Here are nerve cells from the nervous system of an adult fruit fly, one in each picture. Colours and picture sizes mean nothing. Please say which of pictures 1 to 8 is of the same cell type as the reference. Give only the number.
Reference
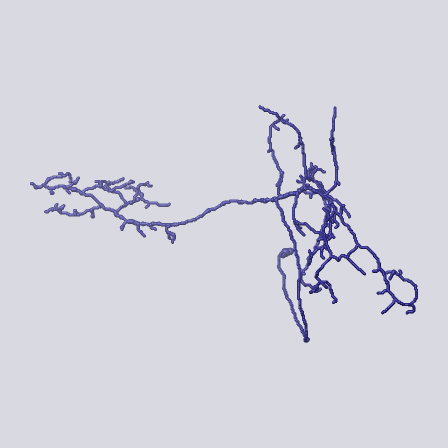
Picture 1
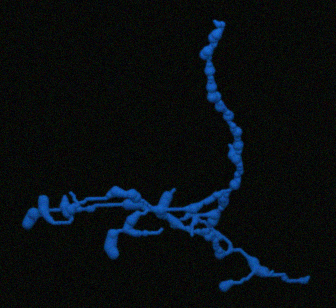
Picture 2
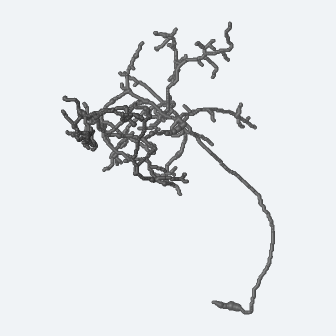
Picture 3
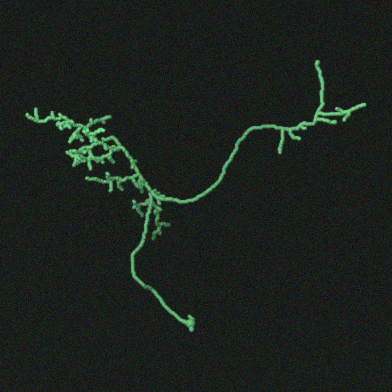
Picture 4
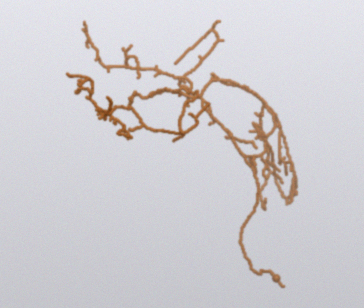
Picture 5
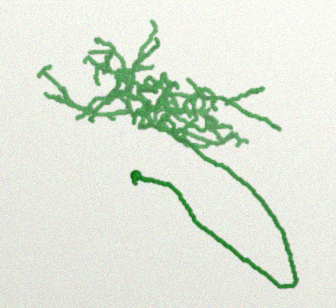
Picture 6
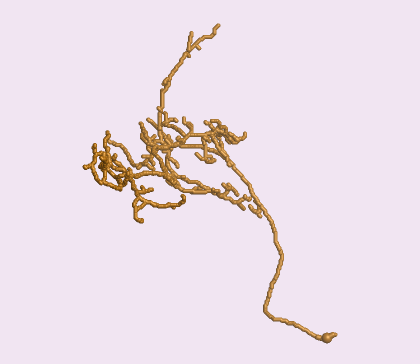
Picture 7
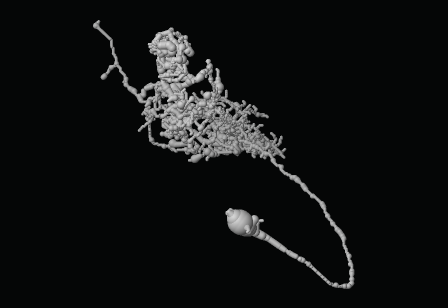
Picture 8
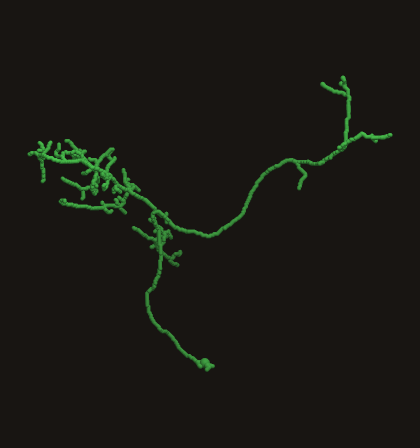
4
